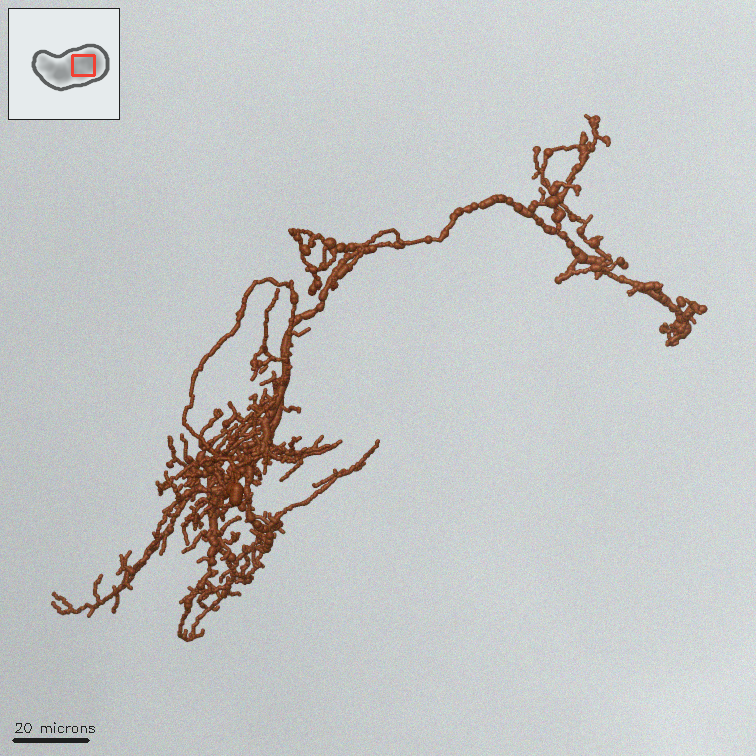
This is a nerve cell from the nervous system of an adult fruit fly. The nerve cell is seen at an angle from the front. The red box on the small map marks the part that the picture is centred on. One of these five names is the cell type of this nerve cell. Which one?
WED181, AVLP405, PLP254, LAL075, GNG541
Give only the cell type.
LAL075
